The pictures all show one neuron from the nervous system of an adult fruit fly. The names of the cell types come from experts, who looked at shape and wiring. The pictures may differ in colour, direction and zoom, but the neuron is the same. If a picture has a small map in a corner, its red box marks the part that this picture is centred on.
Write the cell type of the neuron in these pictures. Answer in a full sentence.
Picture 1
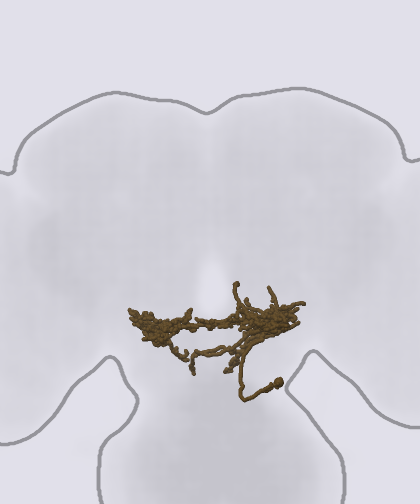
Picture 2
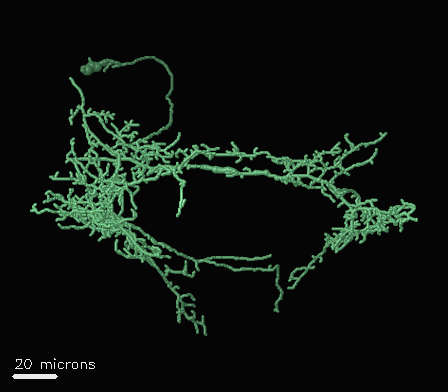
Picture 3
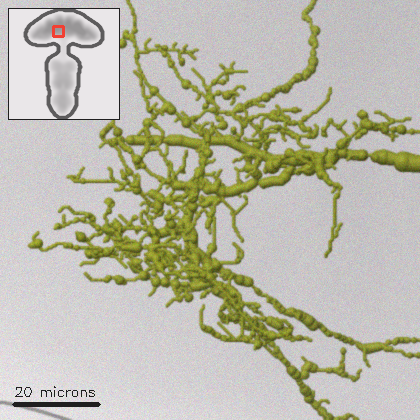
The cell type is GNG126.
